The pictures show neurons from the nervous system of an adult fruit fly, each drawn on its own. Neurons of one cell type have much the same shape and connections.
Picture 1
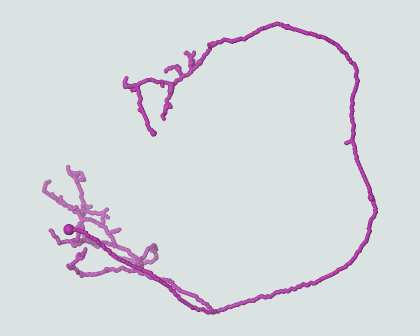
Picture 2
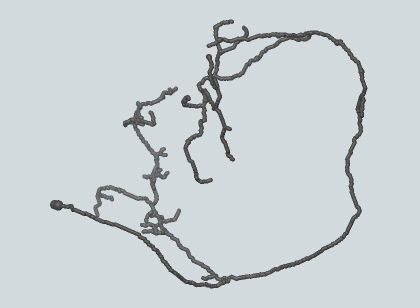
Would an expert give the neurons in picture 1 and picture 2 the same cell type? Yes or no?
no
